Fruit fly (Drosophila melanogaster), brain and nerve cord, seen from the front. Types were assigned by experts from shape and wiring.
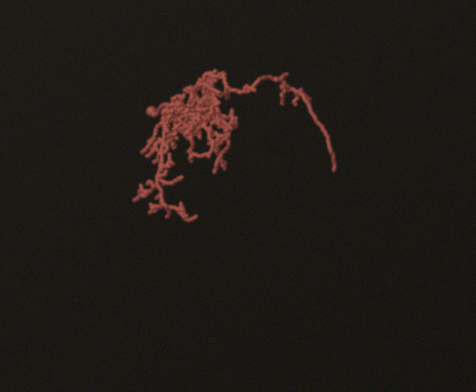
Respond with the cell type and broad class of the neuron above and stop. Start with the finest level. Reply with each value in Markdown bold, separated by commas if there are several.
**INXXX387**, **nerve-cord intrinsic neuron**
